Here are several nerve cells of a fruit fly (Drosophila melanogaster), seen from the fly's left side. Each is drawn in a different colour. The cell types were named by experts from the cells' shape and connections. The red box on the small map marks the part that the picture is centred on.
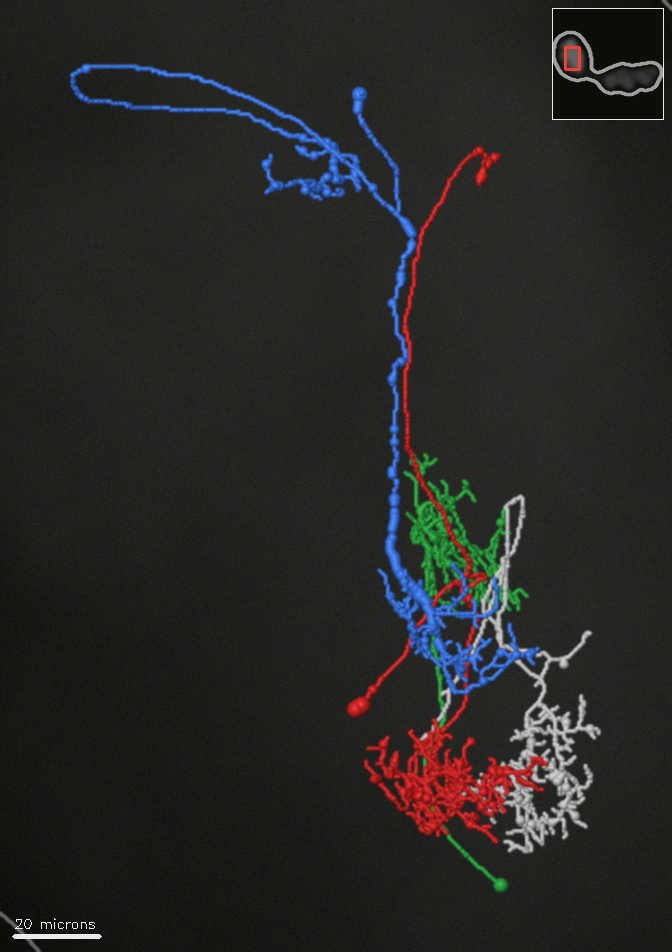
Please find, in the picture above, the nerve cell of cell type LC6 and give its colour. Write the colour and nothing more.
blue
